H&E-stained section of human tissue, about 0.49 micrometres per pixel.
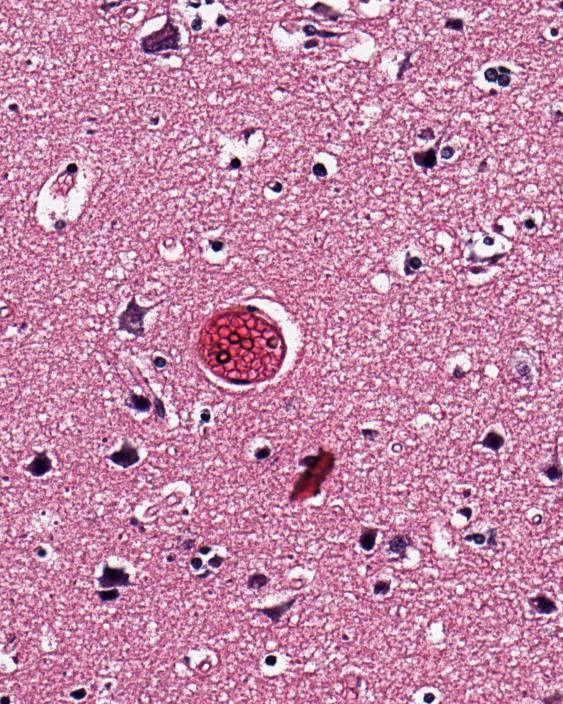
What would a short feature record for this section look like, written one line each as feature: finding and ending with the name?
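Background: fine, pink, fibrillary, with small nuclei scattered loosely
Round body: filled with many tiny dark dots in a honeycomb-like pattern
Surrounding space: clear, crescent-shaped, widest on the right
Small nuclei: round, dark, many with a clear halo
Name: cerebral cortex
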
